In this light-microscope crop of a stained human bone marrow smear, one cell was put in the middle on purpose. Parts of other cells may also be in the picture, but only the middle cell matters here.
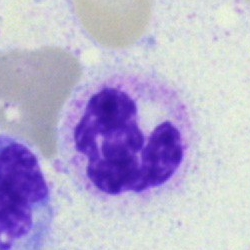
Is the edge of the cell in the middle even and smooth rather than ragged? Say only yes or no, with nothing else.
Yes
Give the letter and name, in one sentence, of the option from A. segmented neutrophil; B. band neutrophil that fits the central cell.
Option A stands as correct, the central cell being a segmented neutrophil.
